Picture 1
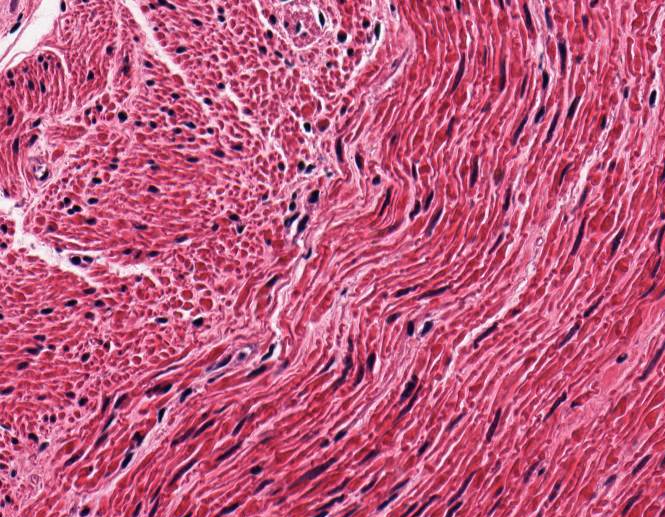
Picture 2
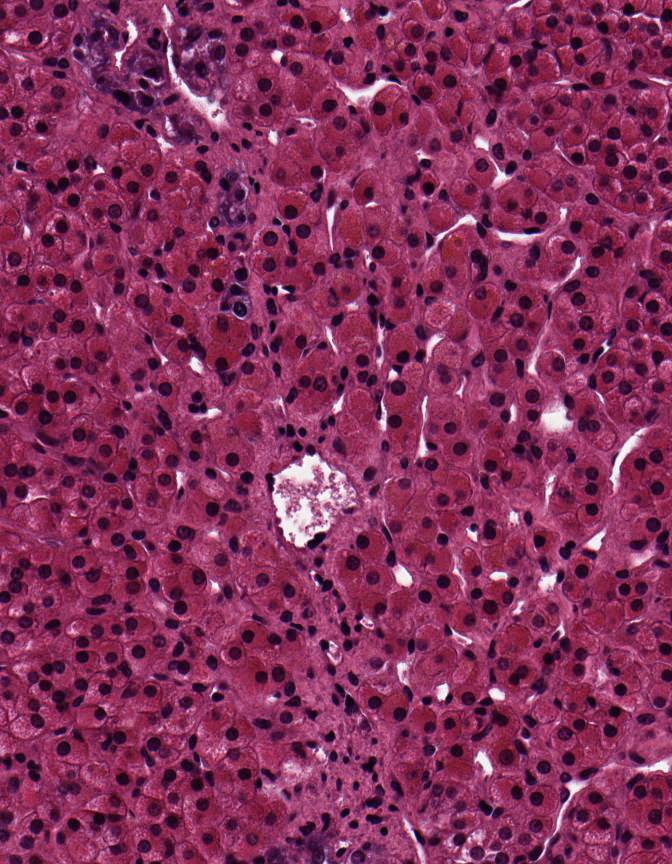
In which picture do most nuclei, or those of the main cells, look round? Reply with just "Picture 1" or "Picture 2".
Picture 2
